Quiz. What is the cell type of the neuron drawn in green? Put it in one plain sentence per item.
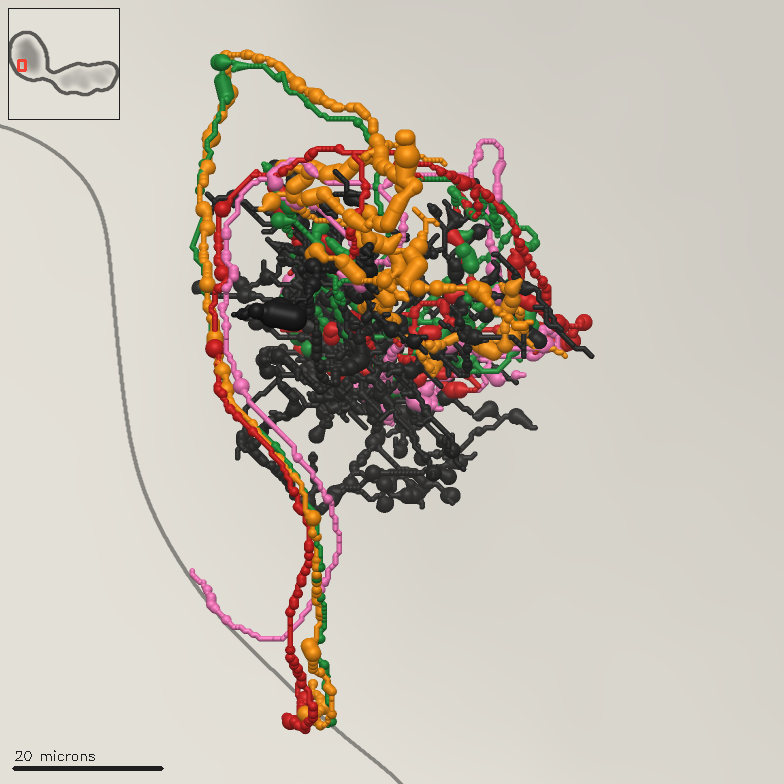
The cell type is PhG3.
